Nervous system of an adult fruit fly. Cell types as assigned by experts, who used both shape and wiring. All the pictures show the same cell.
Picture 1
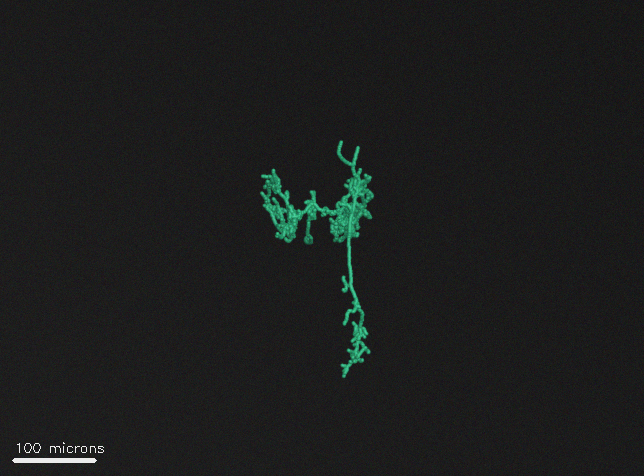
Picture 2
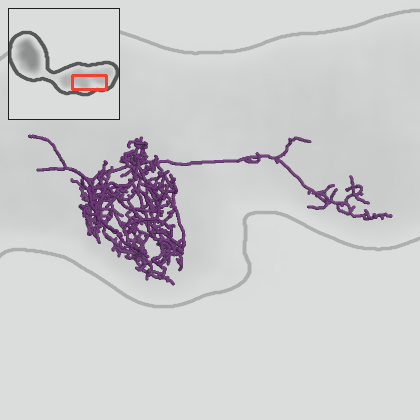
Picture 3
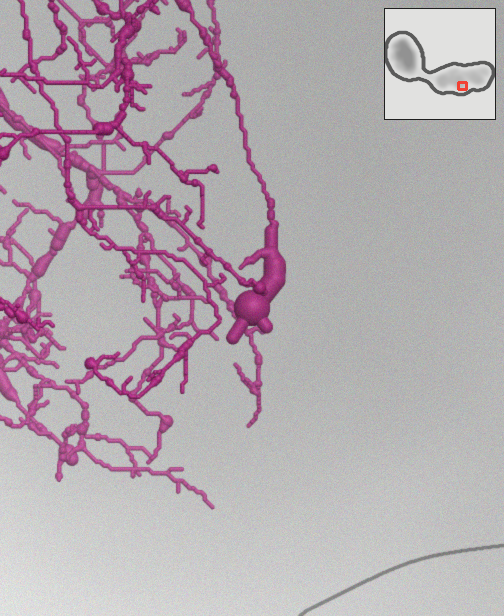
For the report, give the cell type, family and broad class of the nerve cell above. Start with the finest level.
IN12B013; hemilineage 12B; nerve-cord intrinsic neuron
